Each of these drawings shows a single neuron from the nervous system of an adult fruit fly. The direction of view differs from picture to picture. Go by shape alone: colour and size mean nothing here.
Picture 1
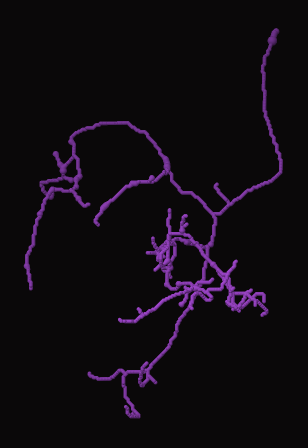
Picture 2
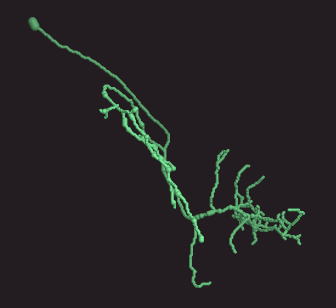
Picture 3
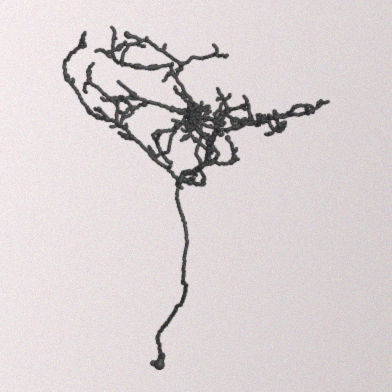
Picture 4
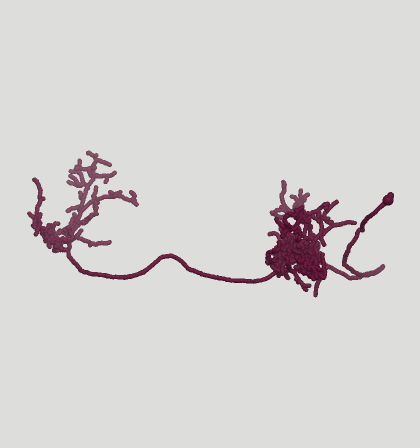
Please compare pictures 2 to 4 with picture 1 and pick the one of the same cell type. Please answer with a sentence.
The neuron in picture 2 is of the same cell type.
